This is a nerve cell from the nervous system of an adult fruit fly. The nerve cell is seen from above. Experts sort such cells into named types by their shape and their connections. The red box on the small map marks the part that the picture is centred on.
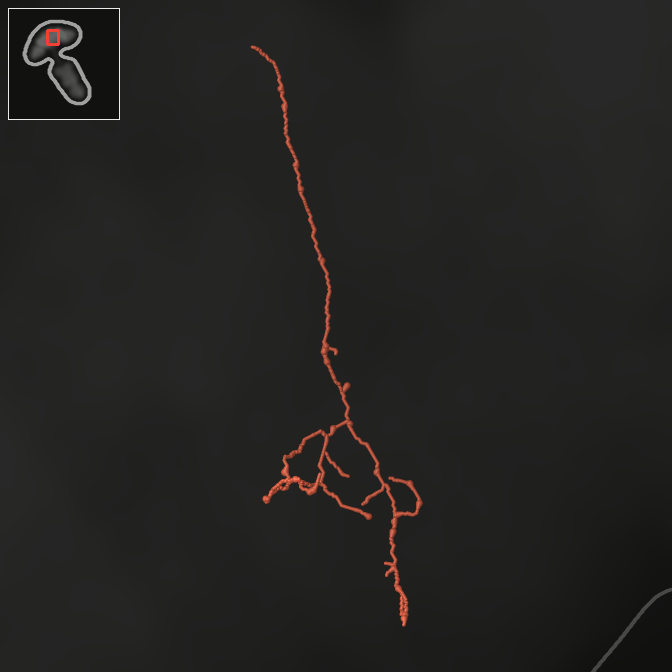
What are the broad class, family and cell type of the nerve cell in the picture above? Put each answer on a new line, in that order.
sensory neuron entering the brain
class mechanosensory
JO-EV3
